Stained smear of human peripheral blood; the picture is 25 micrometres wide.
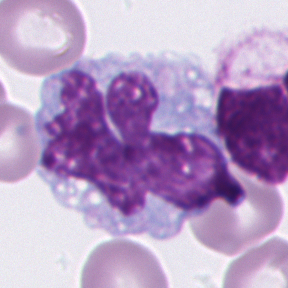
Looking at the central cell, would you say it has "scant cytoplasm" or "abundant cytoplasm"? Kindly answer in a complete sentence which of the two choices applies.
The cytoplasm forms a broad area around the nucleus.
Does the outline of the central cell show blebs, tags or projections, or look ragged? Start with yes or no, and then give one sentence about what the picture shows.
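Yes. The cell's outer border is irregular and ruffled rather than smooth.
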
